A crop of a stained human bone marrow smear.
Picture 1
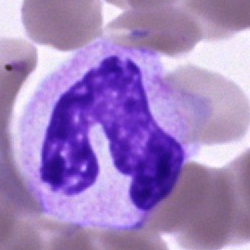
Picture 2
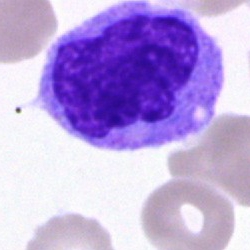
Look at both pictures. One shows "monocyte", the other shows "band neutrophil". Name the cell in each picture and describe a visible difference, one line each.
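Picture 1 shows a band neutrophil: The cytoplasm is abundant and pale pinkish-lilac.
Picture 2 shows a monocyte: The nucleus fills most of the cell and sits toward the upper left.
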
